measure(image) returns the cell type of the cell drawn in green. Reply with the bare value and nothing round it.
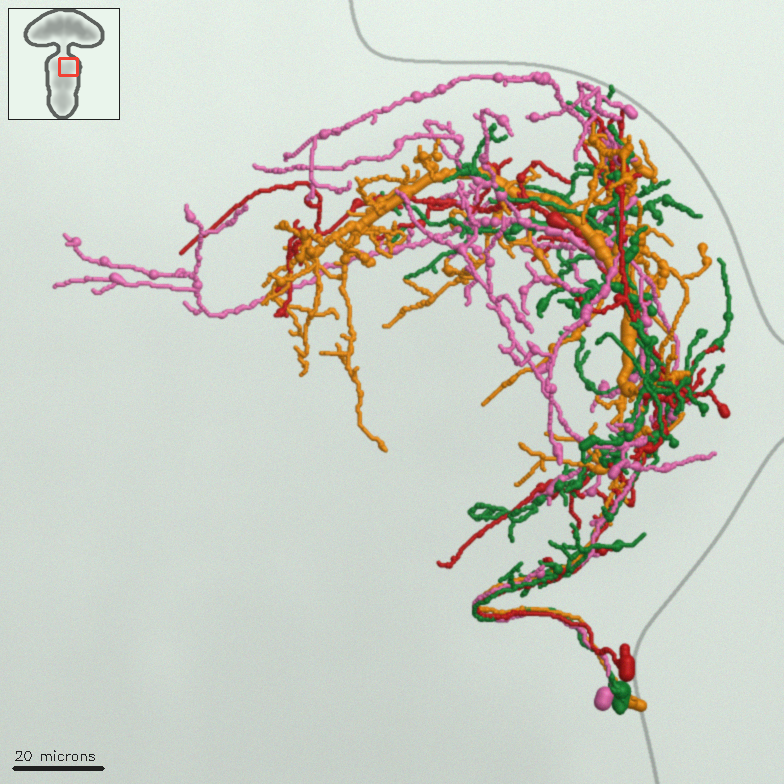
IN03A087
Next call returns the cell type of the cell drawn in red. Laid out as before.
IN03A094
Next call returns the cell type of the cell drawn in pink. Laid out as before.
IN03A051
